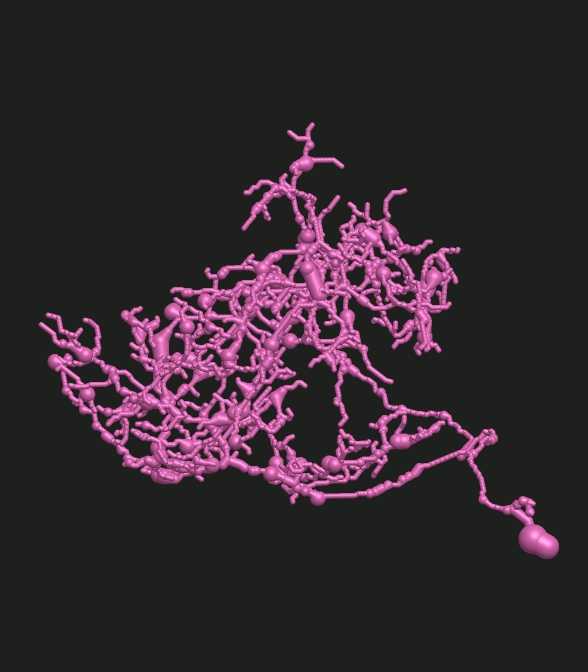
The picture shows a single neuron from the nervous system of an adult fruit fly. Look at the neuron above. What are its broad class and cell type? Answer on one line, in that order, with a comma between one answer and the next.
central-brain intrinsic neuron, CB1955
